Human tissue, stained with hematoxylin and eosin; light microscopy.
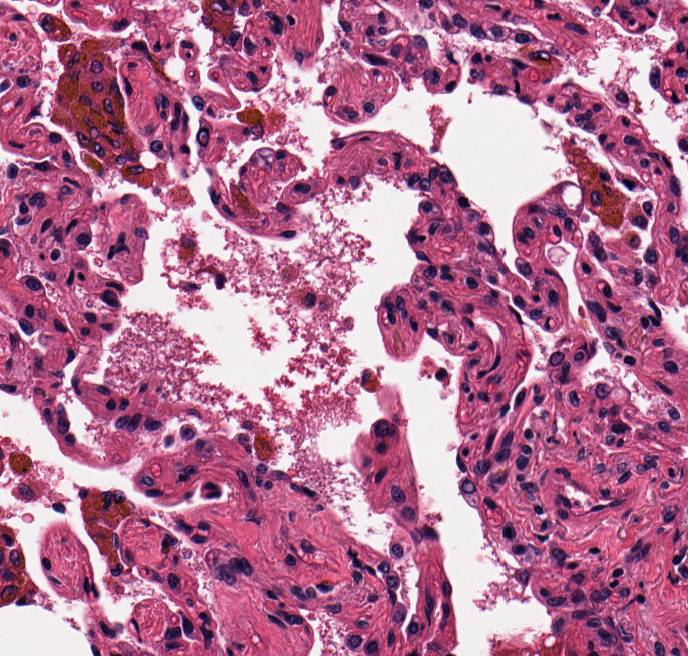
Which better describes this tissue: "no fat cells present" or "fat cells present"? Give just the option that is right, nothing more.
No fat cells present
